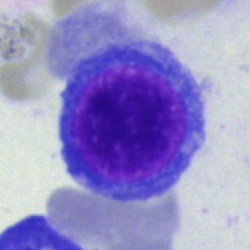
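Erythroblast, the central cell in a stained human bone marrow smear under the light microscope. Round in outline, its border is slightly fuzzy and uneven rather than perfectly smooth. Cytoplasm deep blue; chromatin dark purple, with small lighter flecks spread through it.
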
